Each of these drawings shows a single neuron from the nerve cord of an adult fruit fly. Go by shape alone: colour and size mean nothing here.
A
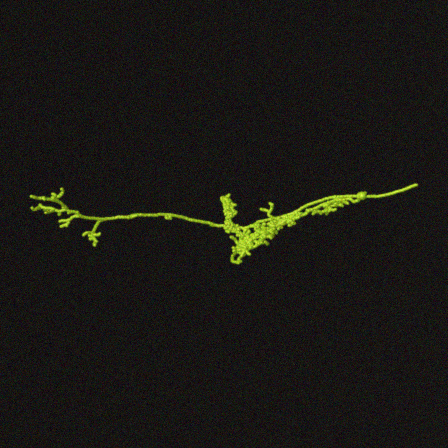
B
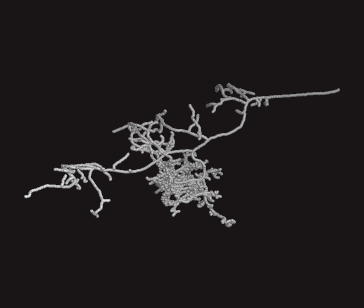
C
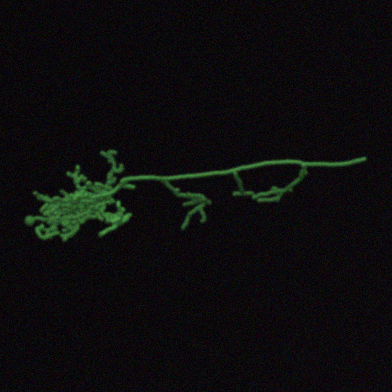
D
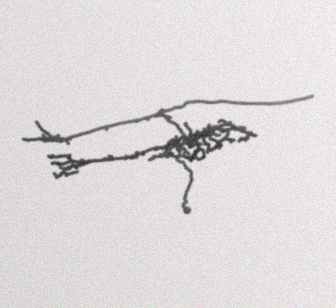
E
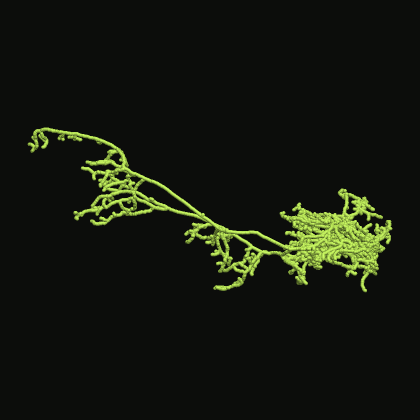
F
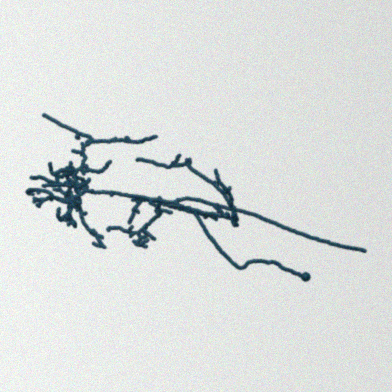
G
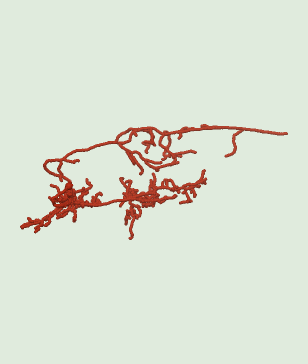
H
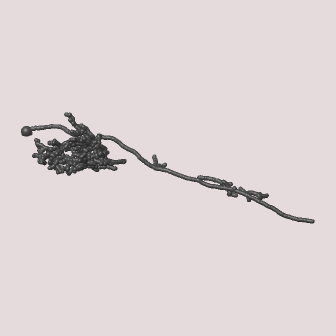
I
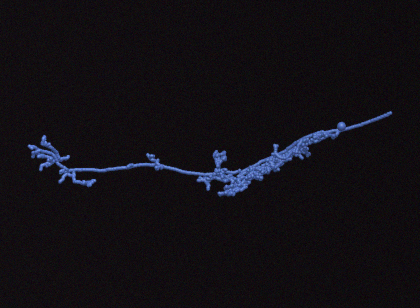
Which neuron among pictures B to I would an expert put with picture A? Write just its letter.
I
